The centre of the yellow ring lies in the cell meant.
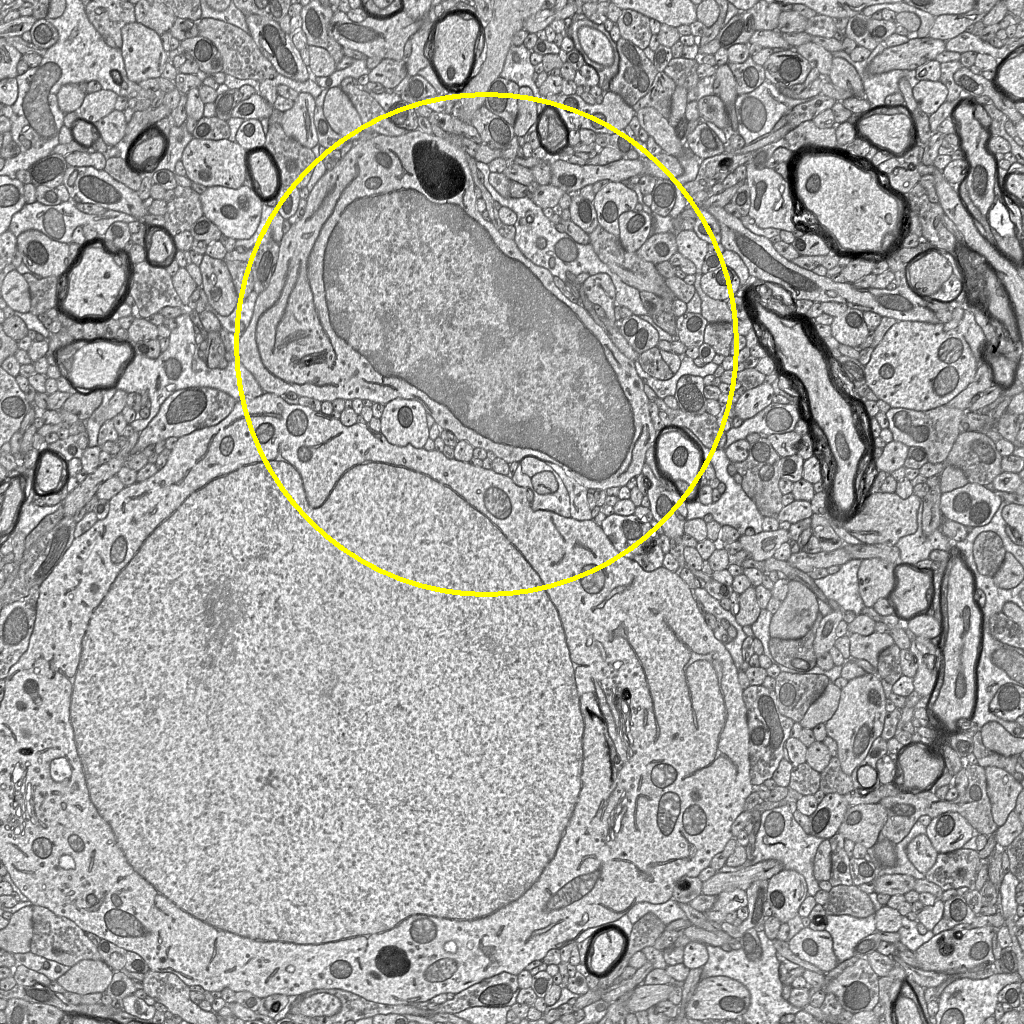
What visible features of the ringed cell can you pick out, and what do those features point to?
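Start with the nucleus: see how it is elongated, its long axis running from upper left to lower right. Follow its outline and you'll find it smooth, without deep folds. Look inside, and no nucleolus can be seen. Now find the very dark round body sitting against its upper end. This is a microglial cell.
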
